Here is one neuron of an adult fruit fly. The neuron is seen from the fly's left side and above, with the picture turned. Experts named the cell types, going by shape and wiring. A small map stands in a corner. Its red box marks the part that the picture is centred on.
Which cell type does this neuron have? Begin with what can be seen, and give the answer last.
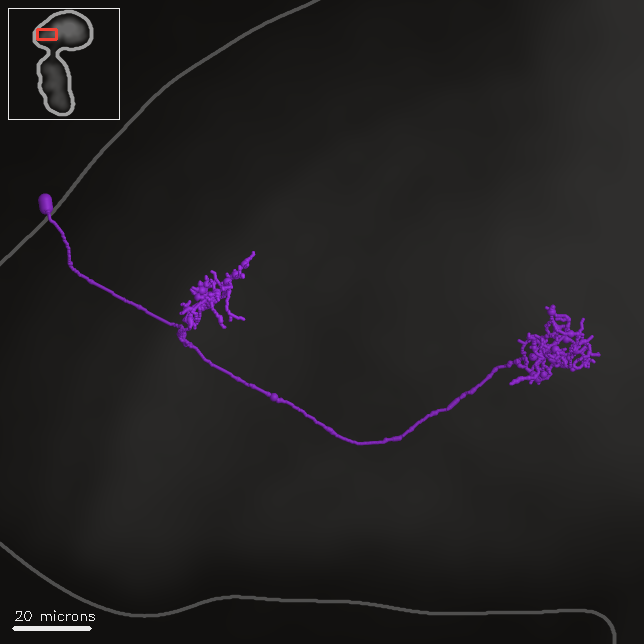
By the scale bar it is about 150 microns wide in this view. The picture shows dozens of branch ends. This is an optic-lobe intrinsic neuron. It is of cell type Tm30.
